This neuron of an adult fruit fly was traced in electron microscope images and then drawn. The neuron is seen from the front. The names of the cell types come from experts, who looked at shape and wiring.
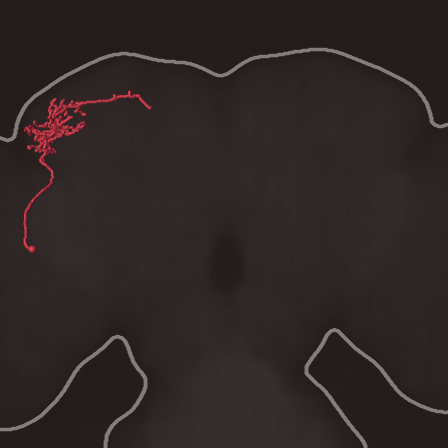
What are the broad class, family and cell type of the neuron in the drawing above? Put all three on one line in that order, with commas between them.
central-brain intrinsic neuron, hemilineage LHa2, LHAV2h1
